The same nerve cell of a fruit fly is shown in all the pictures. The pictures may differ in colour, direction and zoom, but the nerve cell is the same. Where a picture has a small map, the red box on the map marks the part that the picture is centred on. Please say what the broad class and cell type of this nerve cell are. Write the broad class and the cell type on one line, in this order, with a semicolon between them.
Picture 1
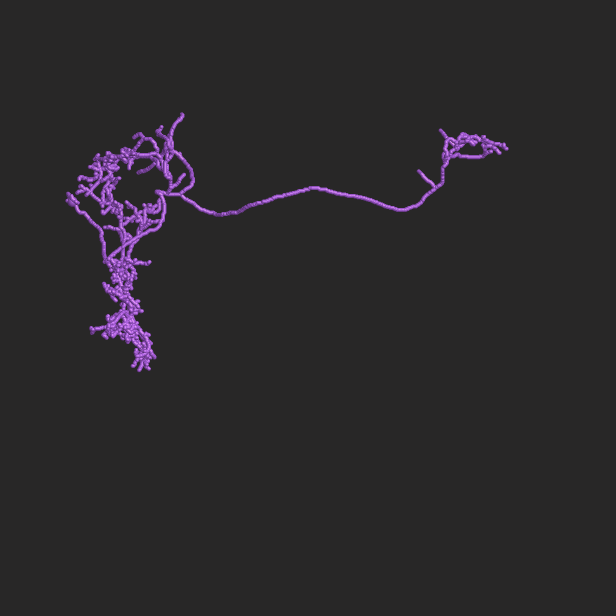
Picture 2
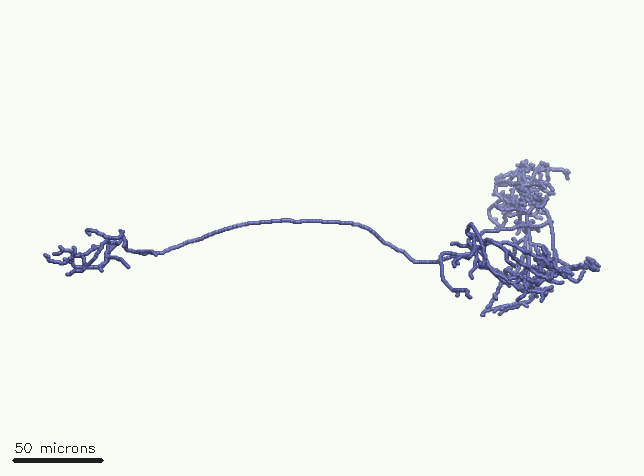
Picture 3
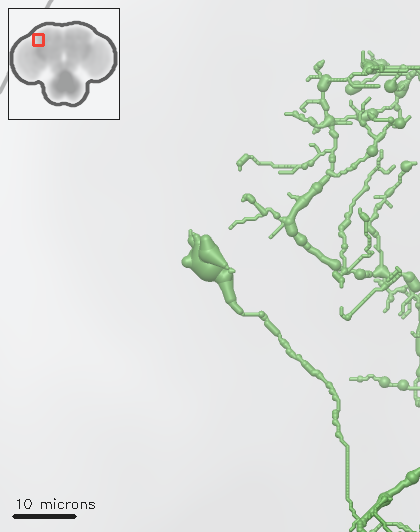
central-brain intrinsic neuron; AVLP024_c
